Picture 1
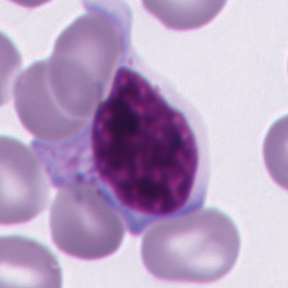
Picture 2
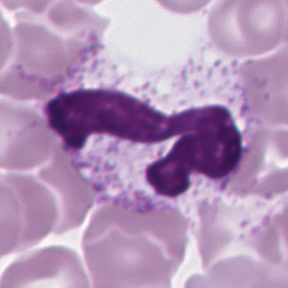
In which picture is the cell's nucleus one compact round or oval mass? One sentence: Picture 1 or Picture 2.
It is in picture 1 that the nucleus is one compact round or oval mass.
